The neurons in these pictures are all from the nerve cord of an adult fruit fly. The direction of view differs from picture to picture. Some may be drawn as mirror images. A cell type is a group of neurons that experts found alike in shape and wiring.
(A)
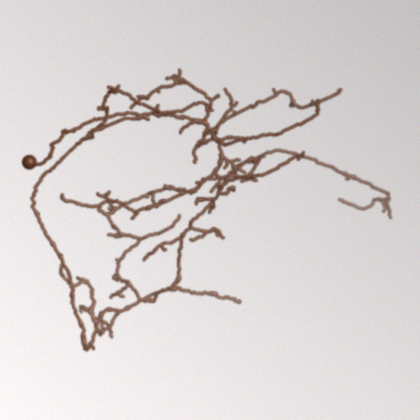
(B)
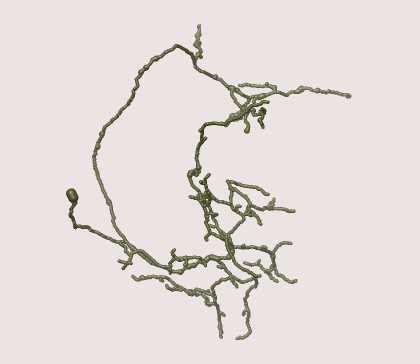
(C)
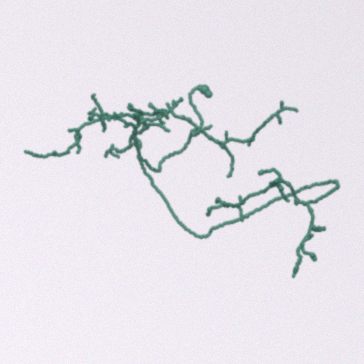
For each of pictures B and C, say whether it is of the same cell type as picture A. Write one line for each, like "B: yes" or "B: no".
B: no
C: no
